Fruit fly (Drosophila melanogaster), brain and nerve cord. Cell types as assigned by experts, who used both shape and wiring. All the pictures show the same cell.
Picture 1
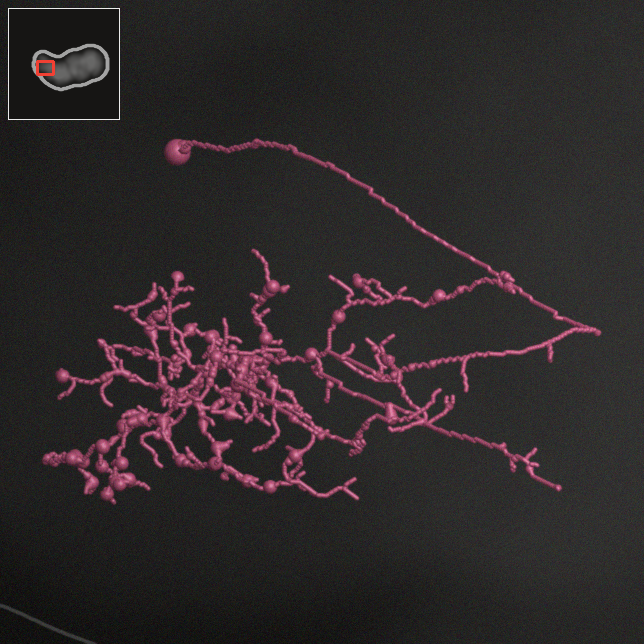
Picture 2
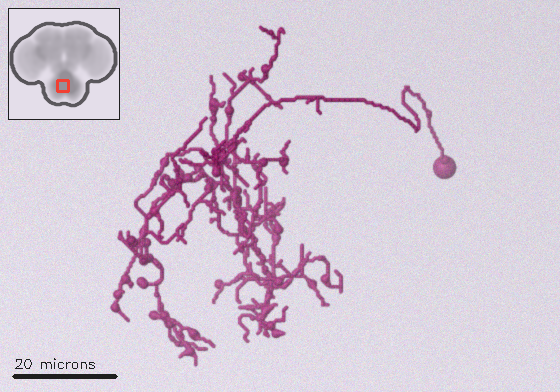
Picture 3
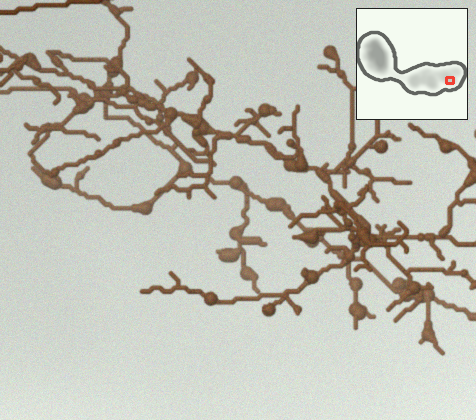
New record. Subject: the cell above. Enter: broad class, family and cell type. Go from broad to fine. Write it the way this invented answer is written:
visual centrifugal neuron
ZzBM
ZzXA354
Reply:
nerve-cord intrinsic neuron
hemilineage 12B
IN12B073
